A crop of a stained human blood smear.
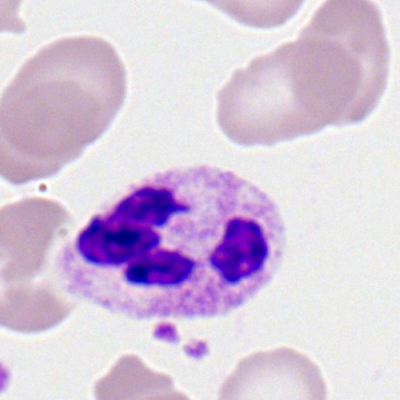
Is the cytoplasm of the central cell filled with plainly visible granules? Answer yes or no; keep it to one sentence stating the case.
Yes, many granules can be seen in the cytoplasm of the cell.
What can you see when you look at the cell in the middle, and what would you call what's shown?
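In outline, the cell is a smooth oval, wider than it is tall. Its nucleus is divided into several separate lobes, one of which lies apart from the others on the right side of the cell. Cytoplasm is plentiful and pale pink. This is a segmented neutrophil.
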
